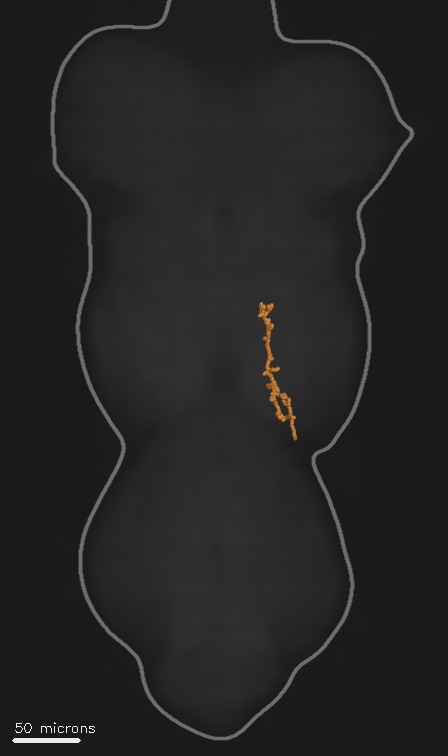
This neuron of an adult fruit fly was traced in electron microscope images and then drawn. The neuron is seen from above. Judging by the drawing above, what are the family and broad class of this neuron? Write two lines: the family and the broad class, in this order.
class mechanosensory proprioceptive
sensory neuron entering the nerve cord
